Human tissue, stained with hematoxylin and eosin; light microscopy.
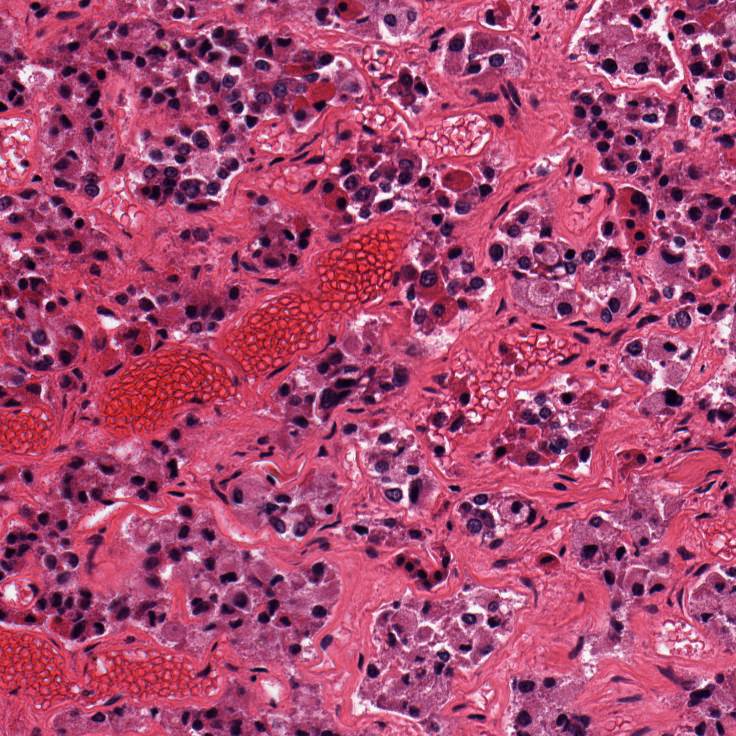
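Pituitary, haematoxylin and eosin. Arrangement: cells lie in nests and clusters across the whole field, divided by bands of pink fibrous stroma. Stroma: wavy pink collagen fibres with scattered spindle-shaped nuclei. Vessels: a diagonal chain packed with red blood cells, running from the left edge toward the upper centre. Fat cells: none in this pituitary field.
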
